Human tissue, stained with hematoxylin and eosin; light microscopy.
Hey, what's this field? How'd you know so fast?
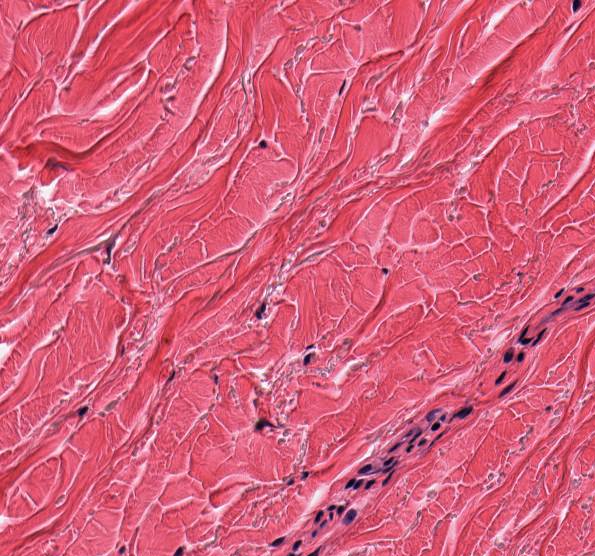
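Dermis: wavy bundles of pink eosinophilic fibres fill the whole field. Over most of it the nuclei are sparse and widely scattered, and they're small, dark and mostly elongated.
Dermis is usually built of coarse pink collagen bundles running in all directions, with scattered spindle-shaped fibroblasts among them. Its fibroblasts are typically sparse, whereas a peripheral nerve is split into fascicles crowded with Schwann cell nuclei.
There's no epithelium anywhere in the field.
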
